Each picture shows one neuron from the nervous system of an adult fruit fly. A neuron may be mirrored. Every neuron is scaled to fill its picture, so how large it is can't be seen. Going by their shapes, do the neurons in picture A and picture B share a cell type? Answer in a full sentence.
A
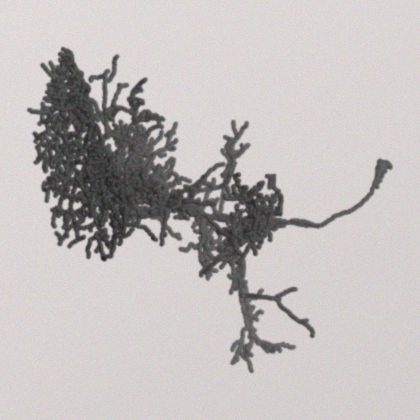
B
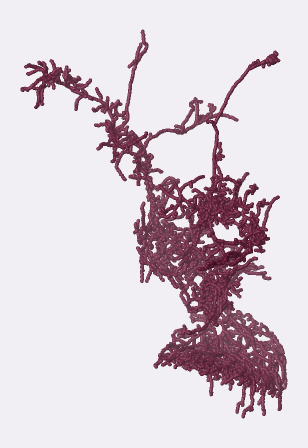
They are of the same cell type.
